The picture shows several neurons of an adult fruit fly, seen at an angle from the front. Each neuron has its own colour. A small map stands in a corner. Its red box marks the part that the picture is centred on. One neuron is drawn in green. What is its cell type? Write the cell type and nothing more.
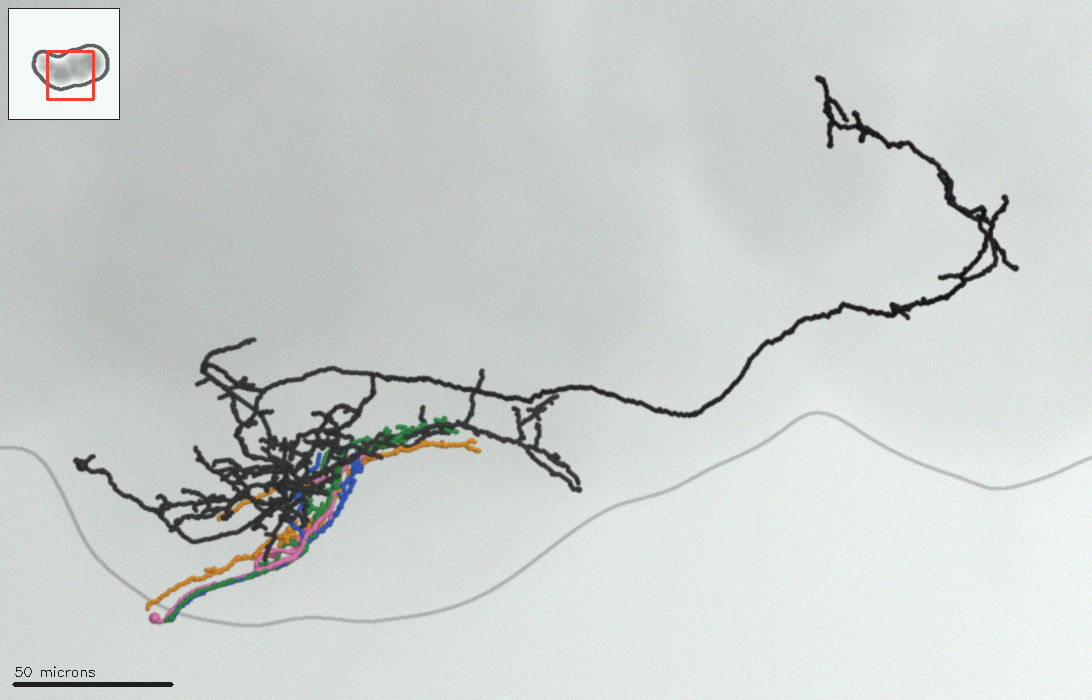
LgLG5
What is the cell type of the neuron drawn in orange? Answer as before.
LgLG8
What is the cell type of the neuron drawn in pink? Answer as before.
LgLG6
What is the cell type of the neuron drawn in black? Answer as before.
AN01B014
